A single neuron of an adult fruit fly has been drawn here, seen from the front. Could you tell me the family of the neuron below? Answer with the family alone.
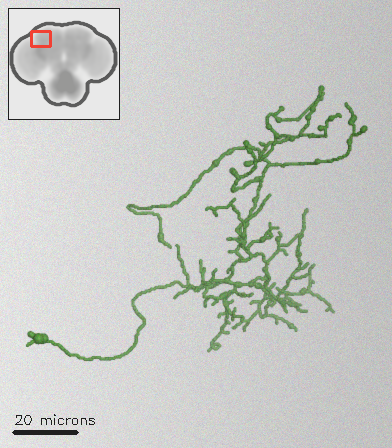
hemilineage LHa2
